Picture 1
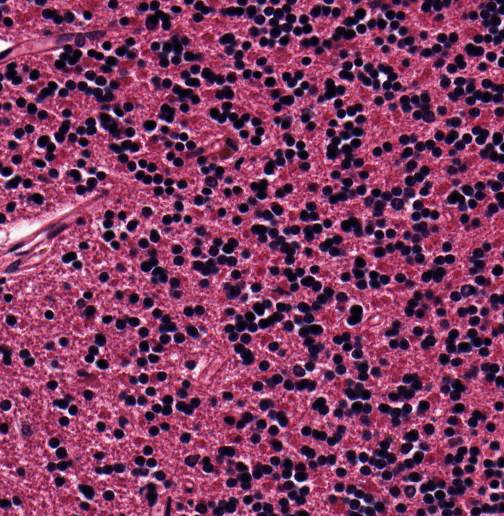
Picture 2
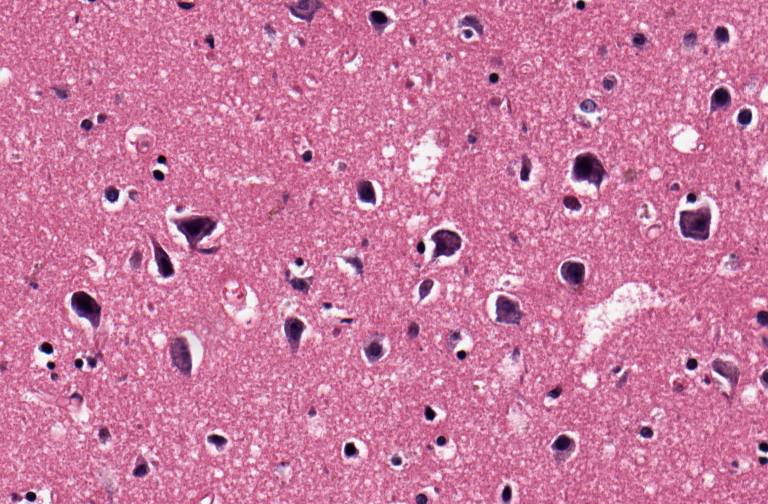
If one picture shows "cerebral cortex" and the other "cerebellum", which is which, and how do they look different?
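Shown first is the cerebellum; the second field is cerebral cortex. In the cerebellum, crowded nuclei are dark purple, round and of nearly uniform size, most with very little visible cytoplasm. Pink, finely granular material lies between them, and small pink patches free of nuclei are scattered among them.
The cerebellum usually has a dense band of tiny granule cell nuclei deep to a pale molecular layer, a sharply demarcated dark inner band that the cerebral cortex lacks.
The cerebral cortex instead shows cells scattered singly across a pink, finely granular background, forming no glands, tubules or lining layers. Its larger cells are angular or triangular and dark purple, and some taper into a single pointed process at one pole, as at the left of the field. Small round dark nuclei outnumber these larger angular cells.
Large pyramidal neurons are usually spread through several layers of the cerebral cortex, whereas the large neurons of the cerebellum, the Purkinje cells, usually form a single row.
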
